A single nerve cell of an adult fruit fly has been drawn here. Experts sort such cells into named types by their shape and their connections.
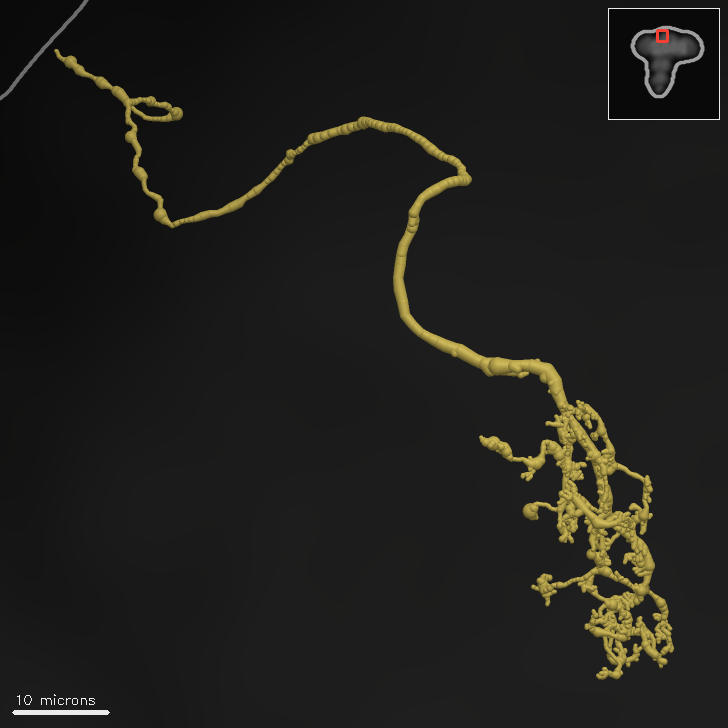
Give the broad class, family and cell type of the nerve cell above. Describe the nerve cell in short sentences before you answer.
The drawing shows no cell body. By the scale bar it is about 65 microns tall in this view. The picture shows dozens of branch ends. This is a sensory neuron entering the brain. Its family is called class thermosensory. The cell type is TRN_VP2.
